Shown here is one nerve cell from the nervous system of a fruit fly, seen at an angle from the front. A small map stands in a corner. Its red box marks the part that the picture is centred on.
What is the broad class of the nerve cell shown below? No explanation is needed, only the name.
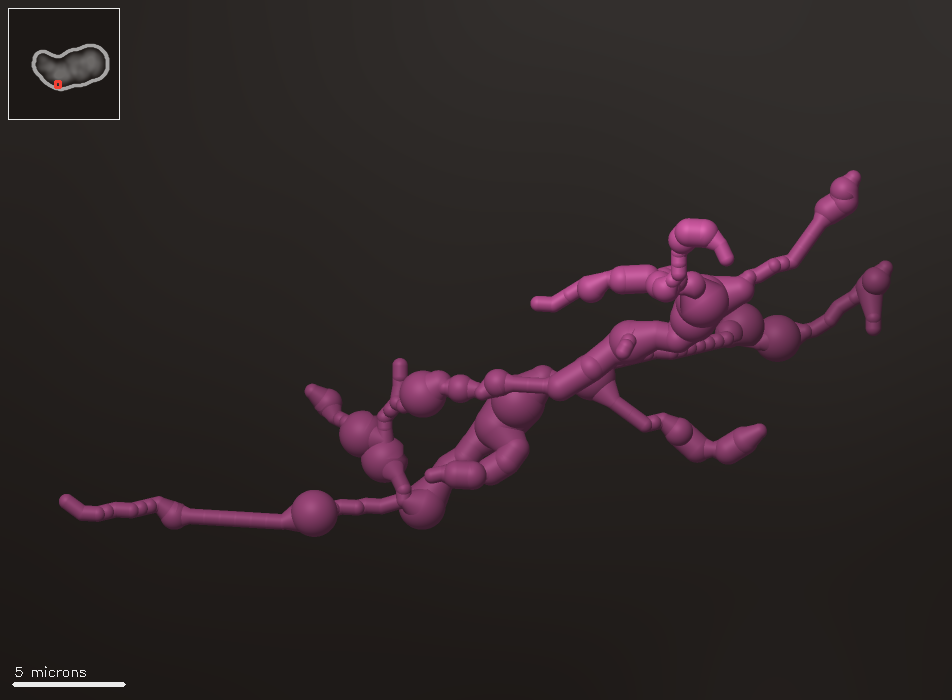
sensory neuron entering the nerve cord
